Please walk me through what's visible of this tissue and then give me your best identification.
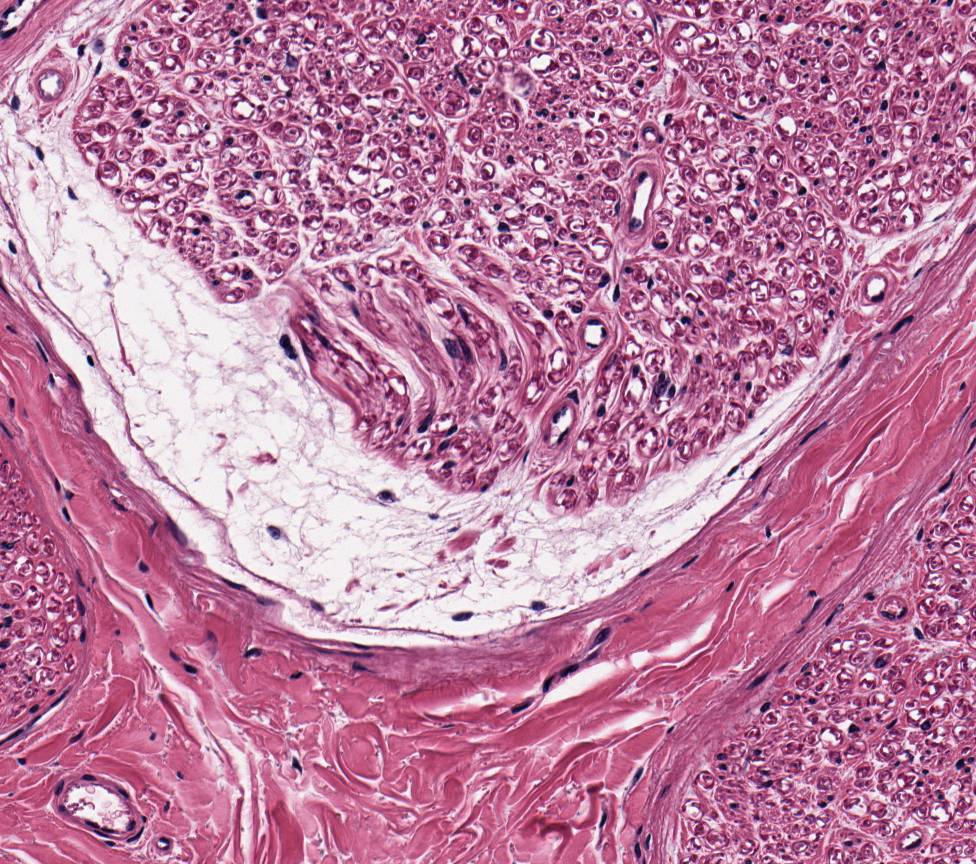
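Notice the large nerve fascicle filling the upper field, with part of a second in the lower right corner. Most fibres are cut across: small round profiles, each a pink central axon inside a pale ring. Between the fascicles lie dense, wavy bundles of deep pink collagen with scattered elongated nuclei. Small capillaries with open lumens lie within the upper fascicle. The tissue is tibial nerve.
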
